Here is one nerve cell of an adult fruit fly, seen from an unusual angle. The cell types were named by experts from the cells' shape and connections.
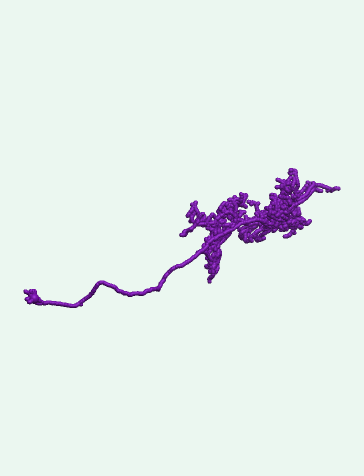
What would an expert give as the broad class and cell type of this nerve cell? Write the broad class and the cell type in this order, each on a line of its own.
nerve-cord intrinsic neuron
INXXX142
